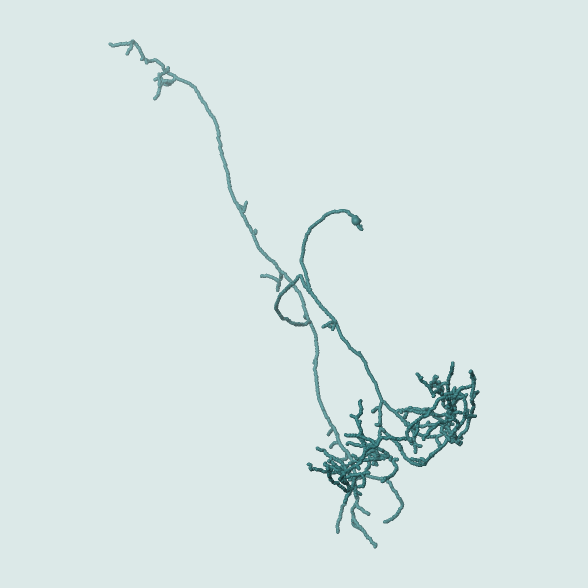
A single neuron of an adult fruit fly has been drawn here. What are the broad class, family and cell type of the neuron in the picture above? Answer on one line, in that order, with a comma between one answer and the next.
nerve-cord intrinsic neuron, hemilineage 08B, IN08B042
